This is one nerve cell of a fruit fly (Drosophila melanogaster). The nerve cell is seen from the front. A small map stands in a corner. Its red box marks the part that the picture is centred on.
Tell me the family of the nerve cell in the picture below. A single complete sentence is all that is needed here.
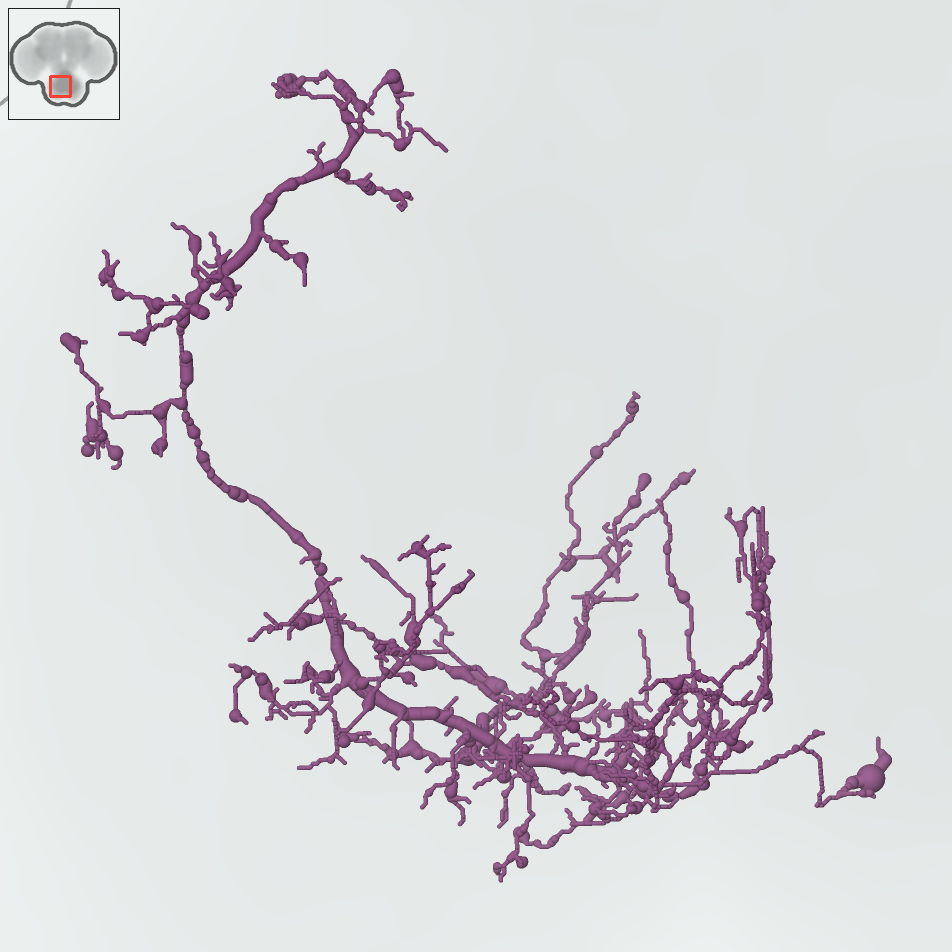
The family designation of this nerve cell is hemilineage 13B.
